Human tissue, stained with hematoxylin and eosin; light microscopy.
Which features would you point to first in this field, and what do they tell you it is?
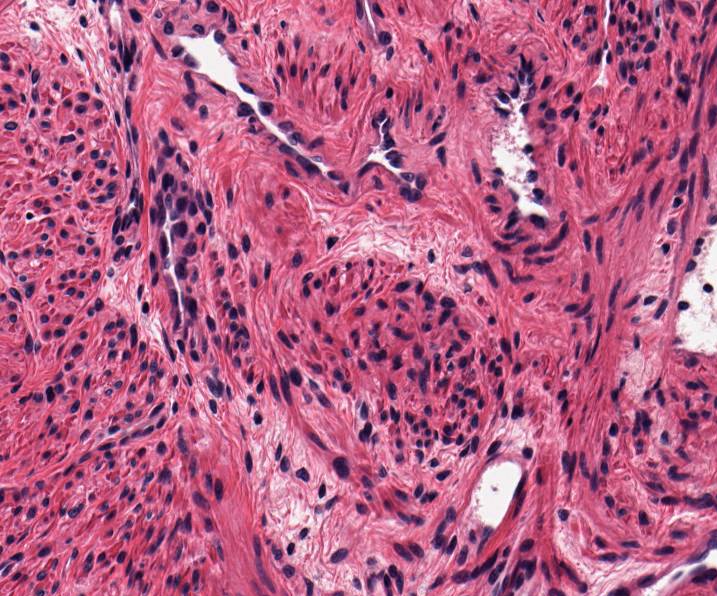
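Smooth muscle occupies this field, its spindle-shaped cells in interlacing fascicles running in different directions. Nuclei are elongated to oval and dark. Cell borders are indistinct in the pink fibrillary background. No epithelium or glands are present.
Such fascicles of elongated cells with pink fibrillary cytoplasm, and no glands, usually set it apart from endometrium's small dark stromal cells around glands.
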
